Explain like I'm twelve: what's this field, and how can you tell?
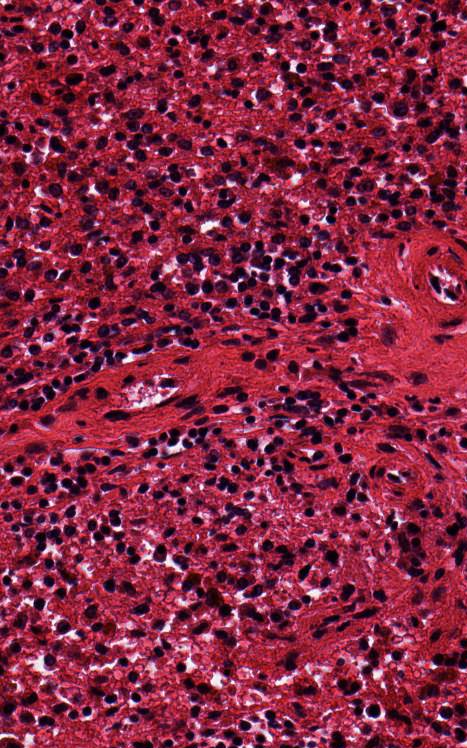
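What you're looking at is mostly the red pulp of the spleen. Notice first how intense the eosin is: the whole field has a deep red cast.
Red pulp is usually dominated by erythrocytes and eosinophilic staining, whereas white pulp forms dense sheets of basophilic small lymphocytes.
Apart from that, the cells are closely packed in a diffuse sheet across the field, with no glands or lobules. Most have small, round, darkly staining nuclei of fairly uniform size. Follow the thick-walled vessel running horizontally across the middle from the left edge.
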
